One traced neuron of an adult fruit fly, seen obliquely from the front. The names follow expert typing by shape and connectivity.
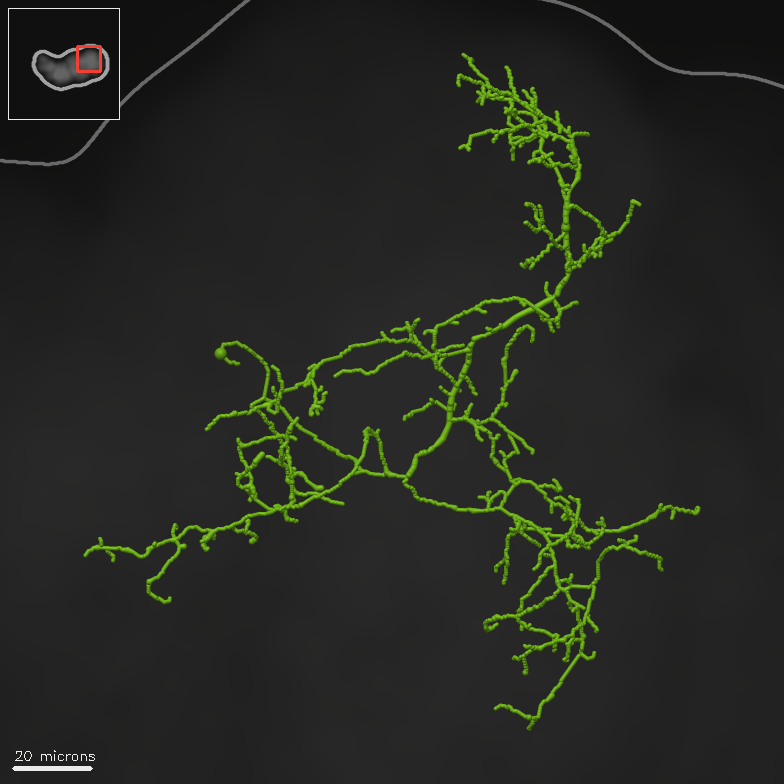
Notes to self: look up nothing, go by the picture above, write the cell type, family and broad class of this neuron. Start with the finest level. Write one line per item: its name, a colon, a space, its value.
cell type: AVLP521
family: hemilineage DL1_ventral
broad class: central-brain intrinsic neuron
